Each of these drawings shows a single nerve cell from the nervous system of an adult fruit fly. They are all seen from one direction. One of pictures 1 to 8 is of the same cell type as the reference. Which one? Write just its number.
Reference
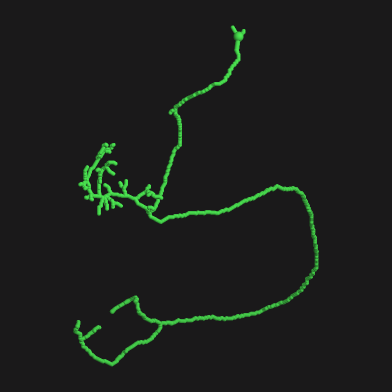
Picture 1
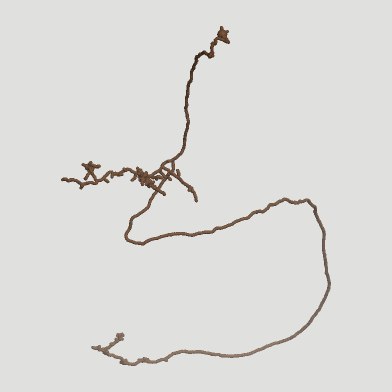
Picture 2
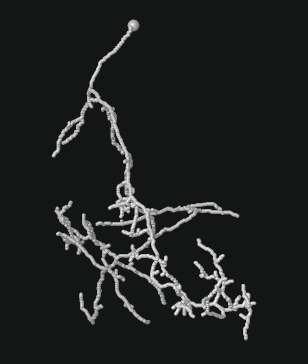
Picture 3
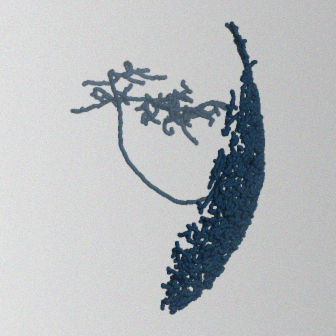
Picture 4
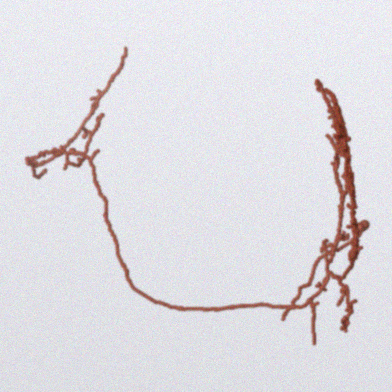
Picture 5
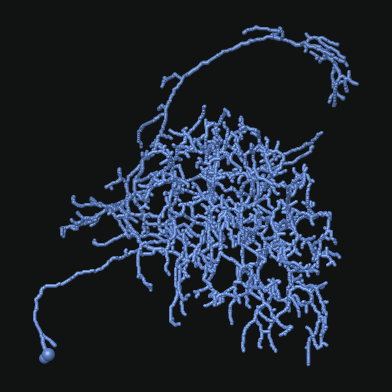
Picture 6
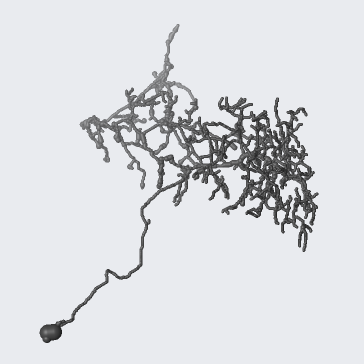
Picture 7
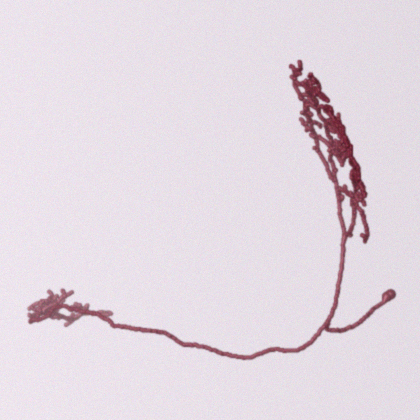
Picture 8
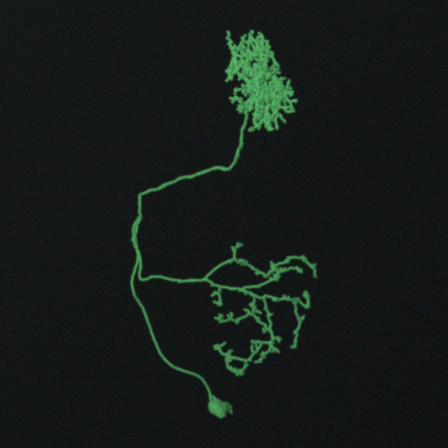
1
